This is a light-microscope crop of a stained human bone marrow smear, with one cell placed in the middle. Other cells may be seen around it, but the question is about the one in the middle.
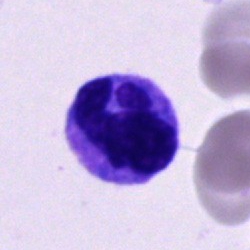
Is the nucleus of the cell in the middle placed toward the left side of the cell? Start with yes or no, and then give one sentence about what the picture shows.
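No. The nucleus fills most of the cell and sits toward the upper right.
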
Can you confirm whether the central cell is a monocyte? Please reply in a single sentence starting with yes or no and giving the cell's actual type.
Yes, the cell right in the middle is a monocyte.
